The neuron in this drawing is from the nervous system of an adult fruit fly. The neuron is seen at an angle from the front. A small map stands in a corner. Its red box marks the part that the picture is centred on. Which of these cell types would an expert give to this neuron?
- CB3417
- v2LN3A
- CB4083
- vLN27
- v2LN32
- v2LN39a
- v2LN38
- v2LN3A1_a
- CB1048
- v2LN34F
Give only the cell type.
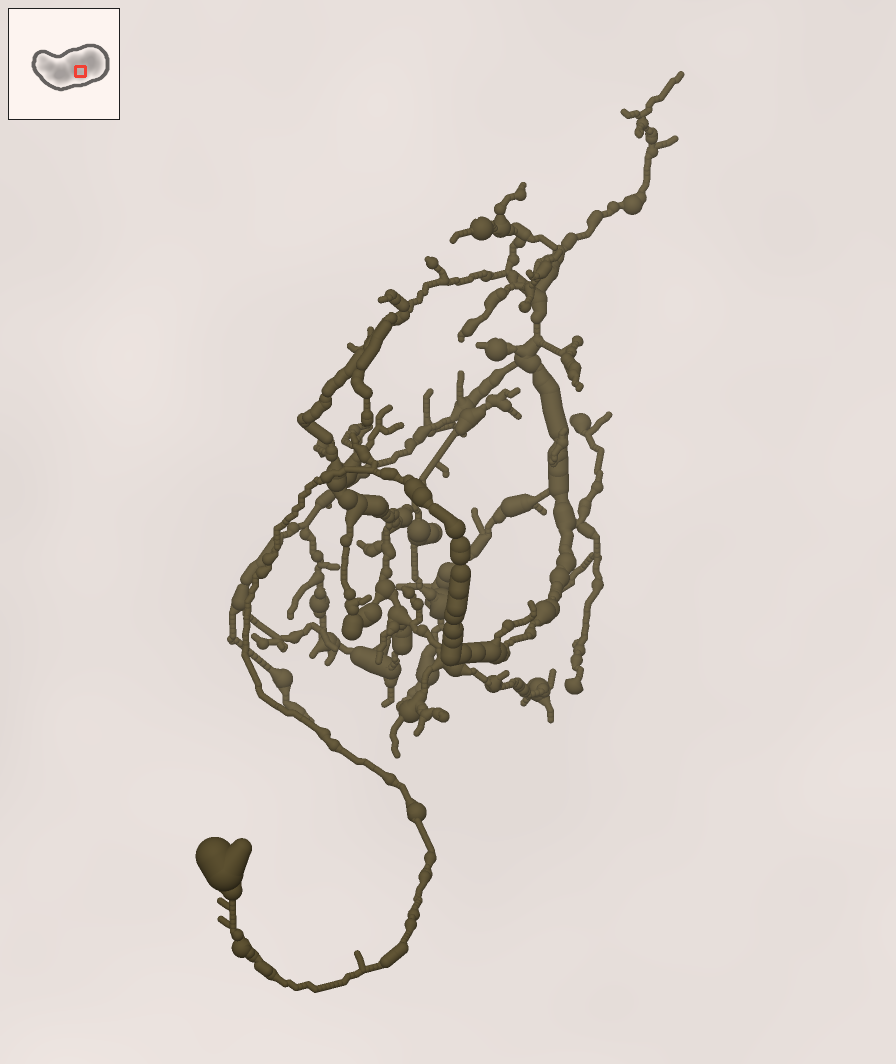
CB1048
